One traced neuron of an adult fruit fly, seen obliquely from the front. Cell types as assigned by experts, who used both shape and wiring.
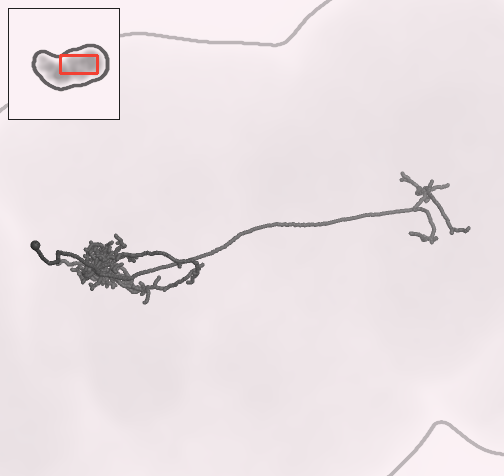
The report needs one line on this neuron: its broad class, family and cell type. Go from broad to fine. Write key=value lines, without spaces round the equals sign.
broad_class=central-brain intrinsic neuron
family=hemilineage VLPl2_posterior
cell_type=PLP059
